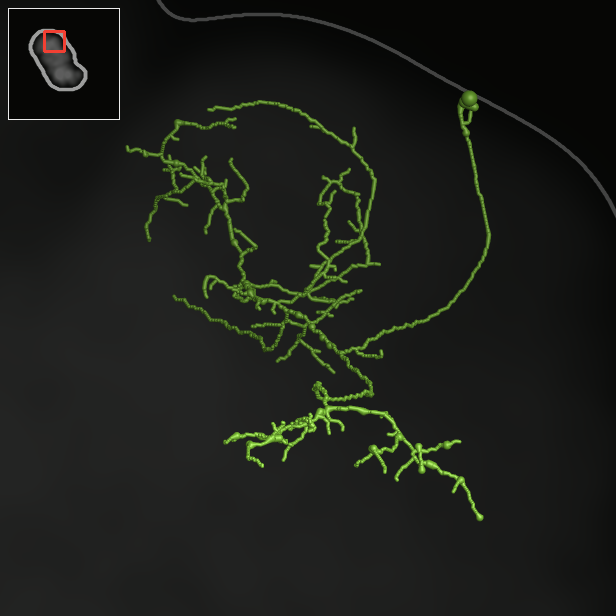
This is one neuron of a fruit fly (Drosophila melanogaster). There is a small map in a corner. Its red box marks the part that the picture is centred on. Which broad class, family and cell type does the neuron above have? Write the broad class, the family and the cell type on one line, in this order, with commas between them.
central-brain intrinsic neuron, hemilineage SLPad1_posterior, CB3185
